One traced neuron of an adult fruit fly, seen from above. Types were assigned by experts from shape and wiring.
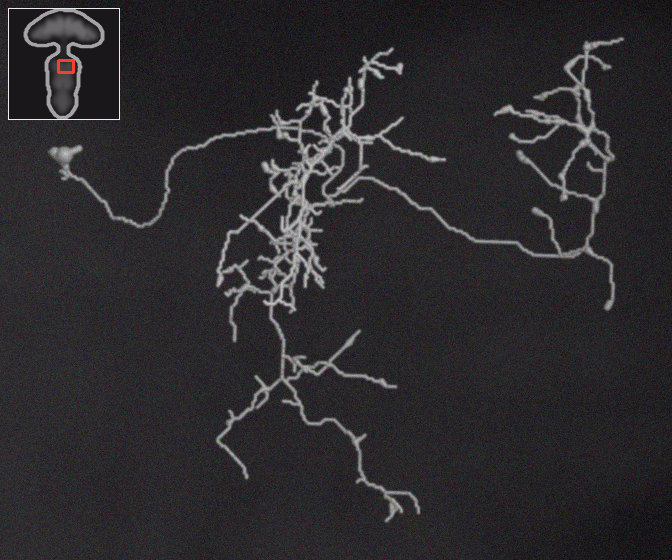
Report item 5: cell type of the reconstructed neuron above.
IN14A023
